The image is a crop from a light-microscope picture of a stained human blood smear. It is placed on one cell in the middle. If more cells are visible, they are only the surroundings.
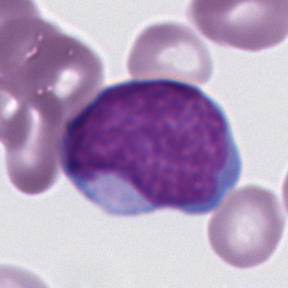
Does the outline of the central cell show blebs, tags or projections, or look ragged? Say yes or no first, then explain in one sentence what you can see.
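No. The cell outline is smooth, without surface projections.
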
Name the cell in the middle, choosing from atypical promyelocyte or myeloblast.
myeloblast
